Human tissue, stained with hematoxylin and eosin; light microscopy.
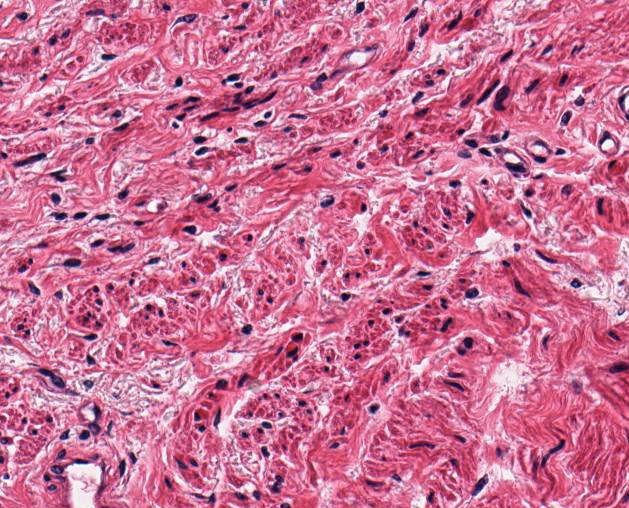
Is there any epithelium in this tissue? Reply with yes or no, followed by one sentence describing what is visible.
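No. No epithelium or glands are present anywhere in the field.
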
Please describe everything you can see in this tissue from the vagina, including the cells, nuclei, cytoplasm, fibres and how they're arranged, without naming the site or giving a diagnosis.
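So these are bundles of pink spindle cells heading in different directions: cut lengthwise up top, crosswise in the centre and lower left. The upper lengthwise bundles run obliquely, lower left to upper right. Their cells have elongated dark nuclei in eosinophilic cytoplasm. And the nuclei aren't crowded; pink cytoplasm and stroma space them apart.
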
